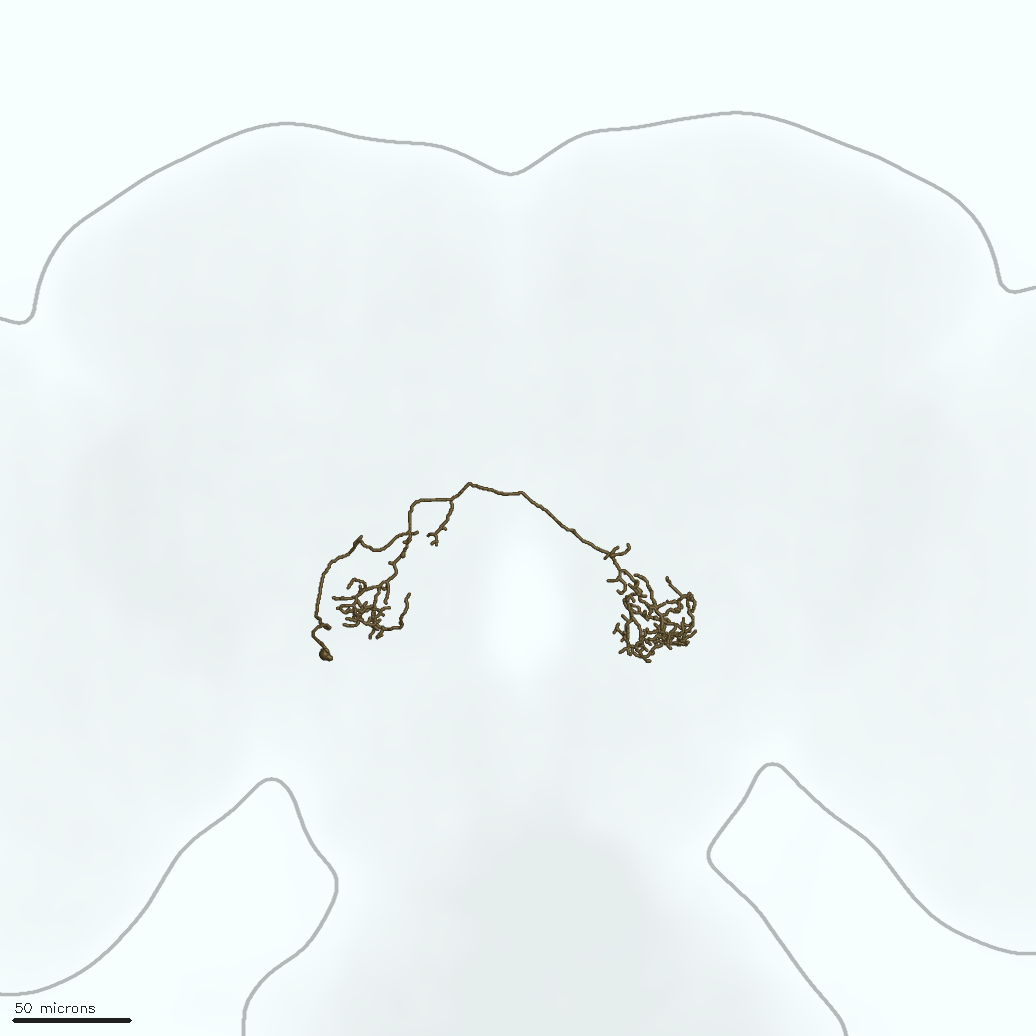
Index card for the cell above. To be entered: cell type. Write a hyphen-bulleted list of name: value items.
- cell type: v2LN38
